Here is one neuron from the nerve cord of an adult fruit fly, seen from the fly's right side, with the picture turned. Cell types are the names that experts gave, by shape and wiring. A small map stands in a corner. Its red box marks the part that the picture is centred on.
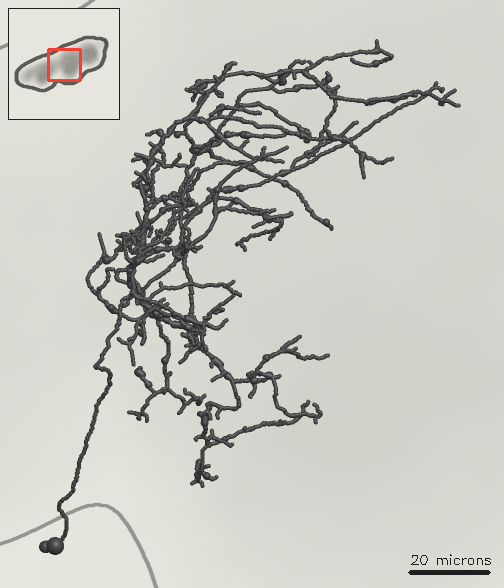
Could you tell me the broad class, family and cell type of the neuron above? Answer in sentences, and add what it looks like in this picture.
This is a nerve-cord intrinsic neuron. Its family is hemilineage 03A. Its cell type is IN03A060. By the scale bar it is about 130 microns tall in this view. Dozens of branch ends can be seen.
